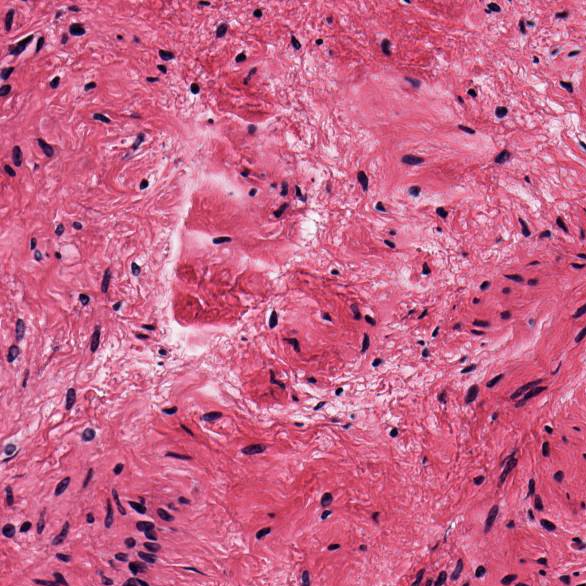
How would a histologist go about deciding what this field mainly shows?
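Dense connective tissue. Pink fibres in short, wavy, intersecting bundles, not one parallel direction.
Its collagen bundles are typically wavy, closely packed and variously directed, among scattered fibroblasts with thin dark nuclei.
Nuclei small, dark, mostly elongated or oval; no cell borders or cytoplasm separable from the pink fibrous matrix. No epithelium or glands anywhere in the field.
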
